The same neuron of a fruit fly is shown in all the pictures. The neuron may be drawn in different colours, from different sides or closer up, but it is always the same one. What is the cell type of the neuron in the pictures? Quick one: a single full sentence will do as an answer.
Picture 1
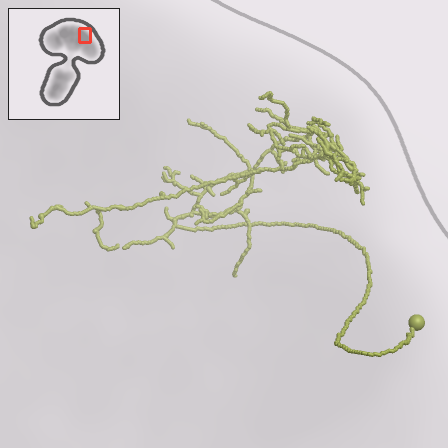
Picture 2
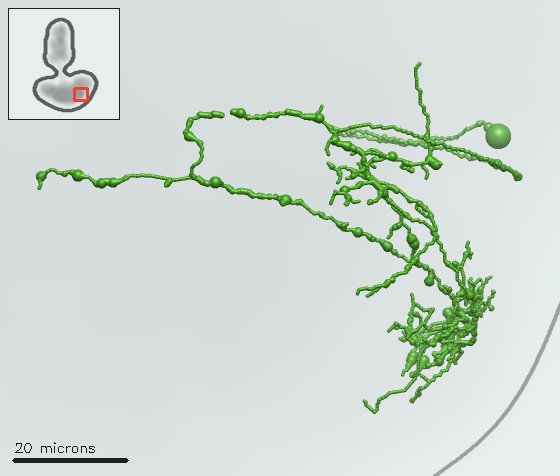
The neuron is typed under the name CB1242.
